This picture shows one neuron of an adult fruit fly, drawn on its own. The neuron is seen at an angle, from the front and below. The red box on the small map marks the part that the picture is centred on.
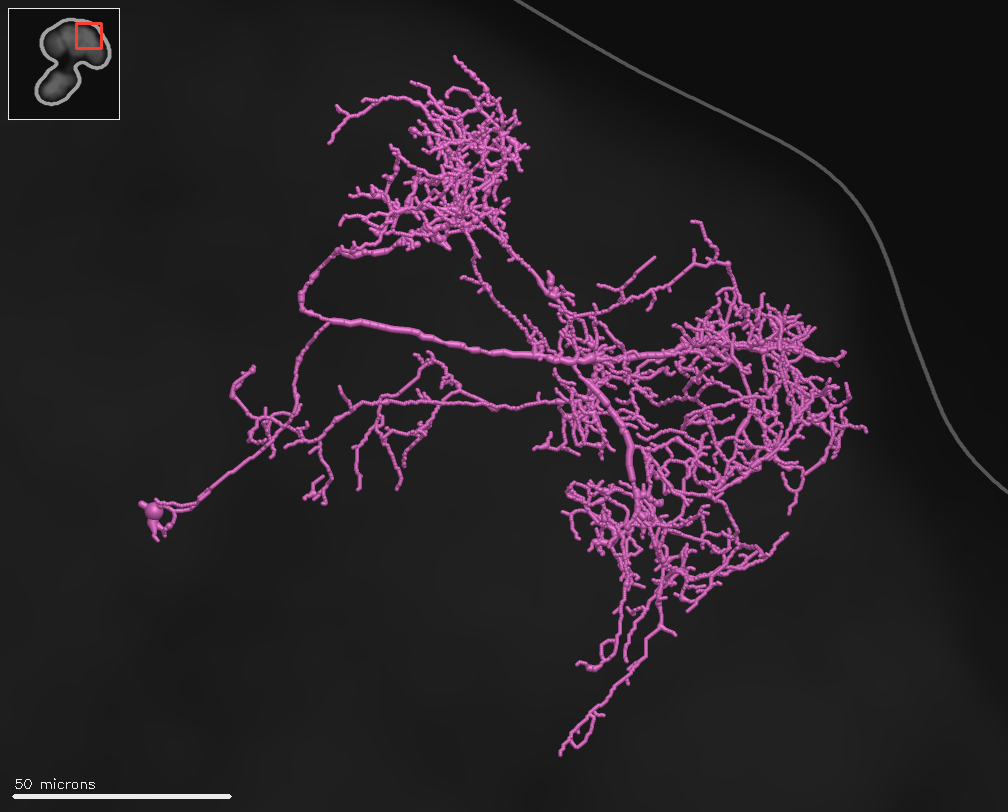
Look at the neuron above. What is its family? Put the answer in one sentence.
The family is hemilineage DM4_dorsal.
